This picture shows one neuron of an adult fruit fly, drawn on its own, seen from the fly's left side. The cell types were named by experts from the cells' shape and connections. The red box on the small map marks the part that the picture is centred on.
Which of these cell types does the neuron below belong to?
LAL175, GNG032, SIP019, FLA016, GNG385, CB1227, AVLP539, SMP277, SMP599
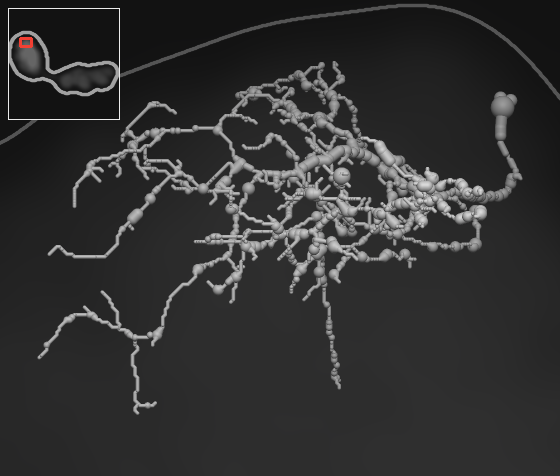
SMP599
